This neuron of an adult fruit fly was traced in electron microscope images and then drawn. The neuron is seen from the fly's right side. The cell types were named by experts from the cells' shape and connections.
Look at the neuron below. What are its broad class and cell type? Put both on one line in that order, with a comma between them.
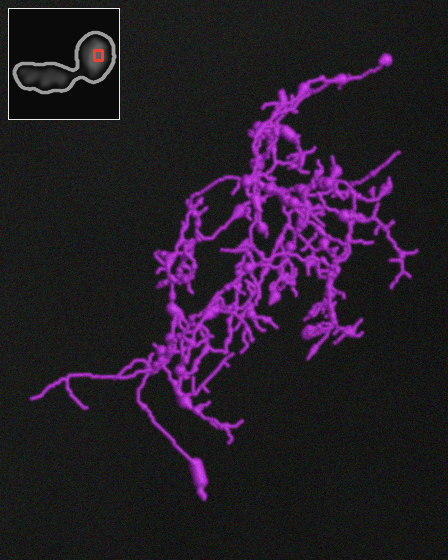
central-brain intrinsic neuron, CB1460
